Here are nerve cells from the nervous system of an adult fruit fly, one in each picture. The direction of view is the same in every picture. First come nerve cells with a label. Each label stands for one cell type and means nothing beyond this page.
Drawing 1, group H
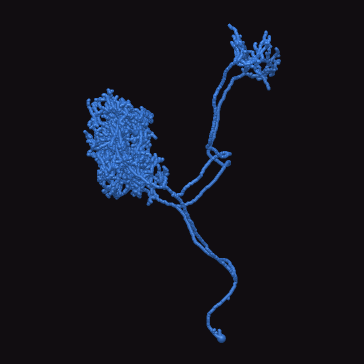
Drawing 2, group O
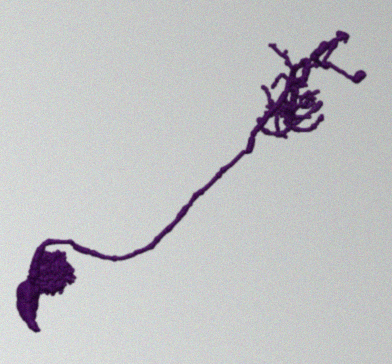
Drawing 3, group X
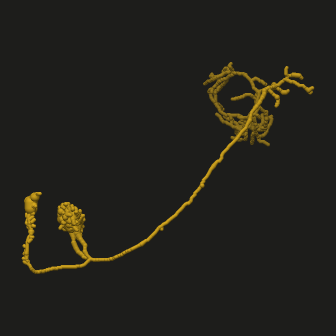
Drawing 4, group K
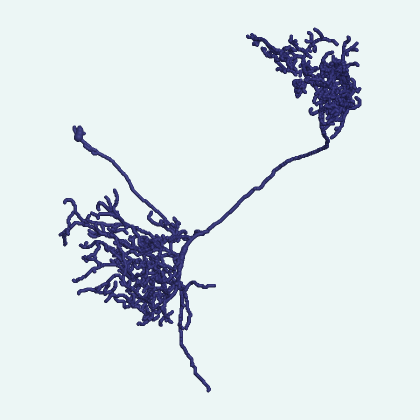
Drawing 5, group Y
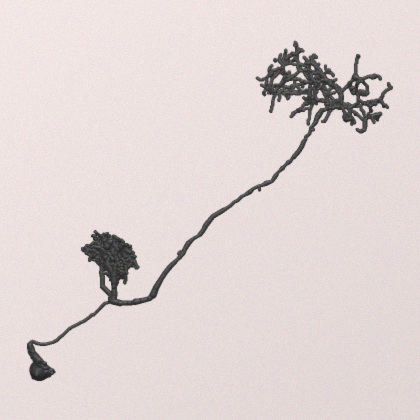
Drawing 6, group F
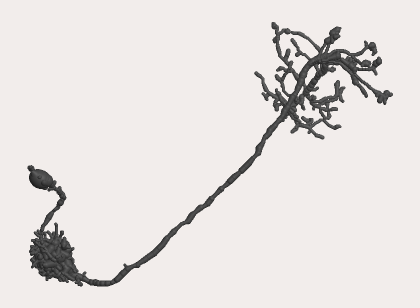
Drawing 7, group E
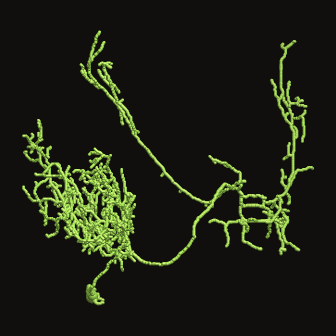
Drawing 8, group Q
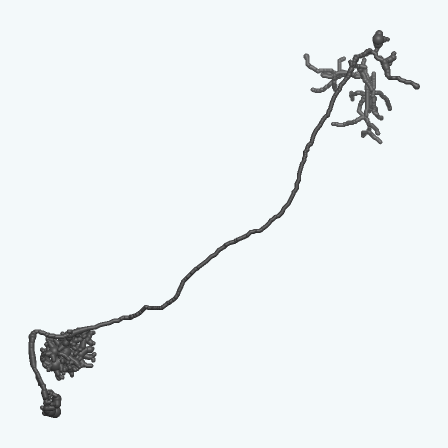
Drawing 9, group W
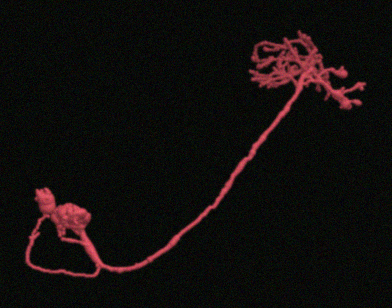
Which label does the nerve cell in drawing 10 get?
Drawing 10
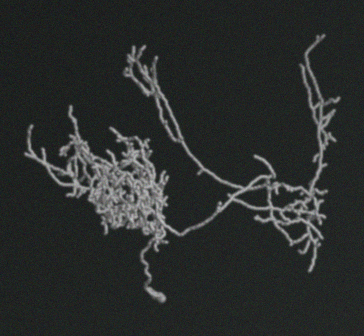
group E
